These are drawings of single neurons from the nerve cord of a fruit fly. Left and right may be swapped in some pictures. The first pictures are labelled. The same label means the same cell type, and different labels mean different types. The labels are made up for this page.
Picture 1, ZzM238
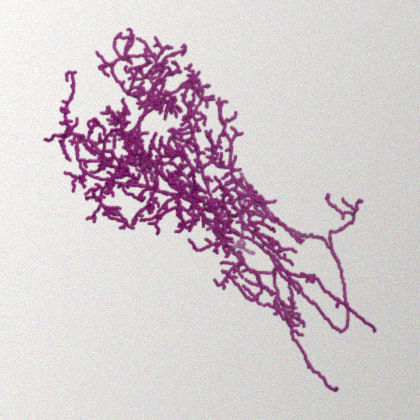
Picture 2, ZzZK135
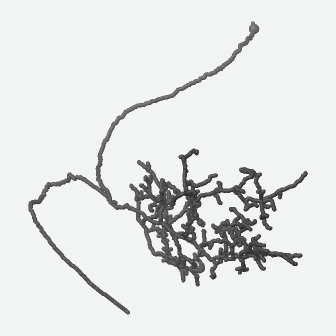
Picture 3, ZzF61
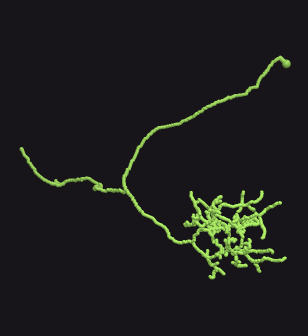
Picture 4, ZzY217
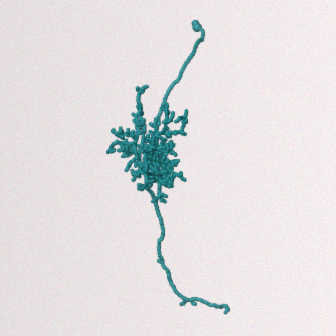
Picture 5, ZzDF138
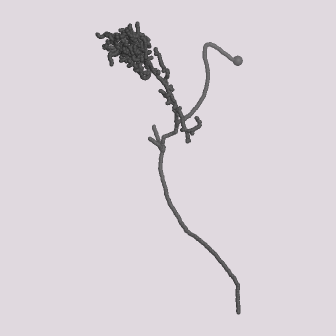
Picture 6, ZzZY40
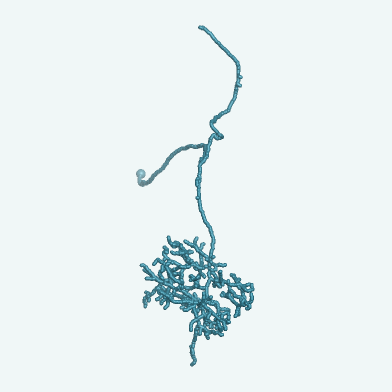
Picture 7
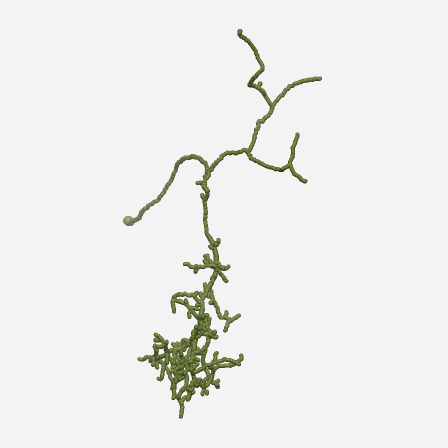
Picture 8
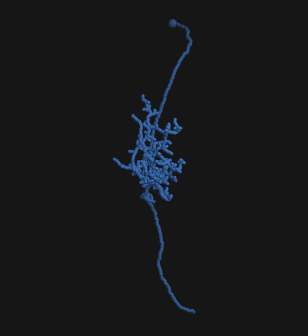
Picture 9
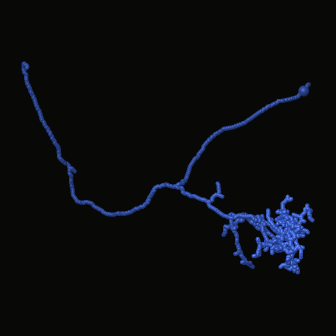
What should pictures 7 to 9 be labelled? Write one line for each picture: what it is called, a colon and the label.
7: ZzDF138
8: ZzF61
9: ZzDF138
